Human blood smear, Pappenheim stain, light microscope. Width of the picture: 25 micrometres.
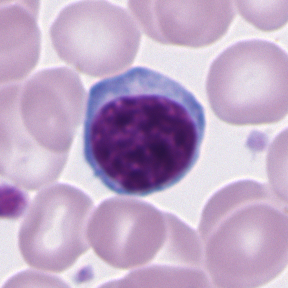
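Typical lymphocyte in a stained peripheral blood smear. Outline smooth, no projections. Nucleus round, unindented, set toward the bottom; widest cytoplasm rim at top. Chromatin coarse, clumped in dark purple patches. Cell about 11 micrometres across; nucleus about 9 micrometres, filling about 70% of cell area.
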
